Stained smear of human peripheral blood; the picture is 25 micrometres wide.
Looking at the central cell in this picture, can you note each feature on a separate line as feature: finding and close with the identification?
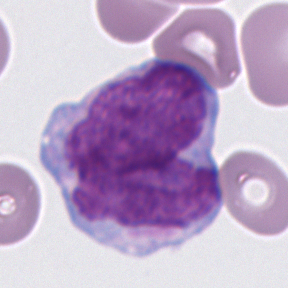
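Outline: irregular and angular, not smoothly round
Nucleus: folded by a deep cleft opening toward the right
Chromatin: finely stranded and lacy, not coarse dark blocks
Nucleolus: none visible
Name: atypical promyelocyte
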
